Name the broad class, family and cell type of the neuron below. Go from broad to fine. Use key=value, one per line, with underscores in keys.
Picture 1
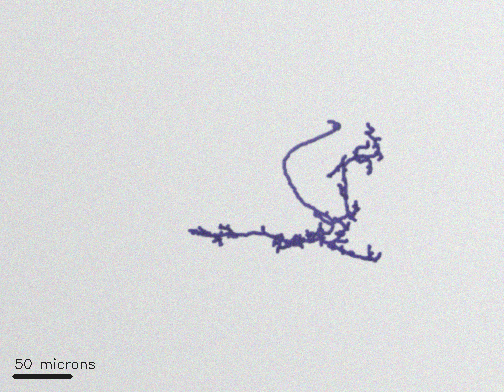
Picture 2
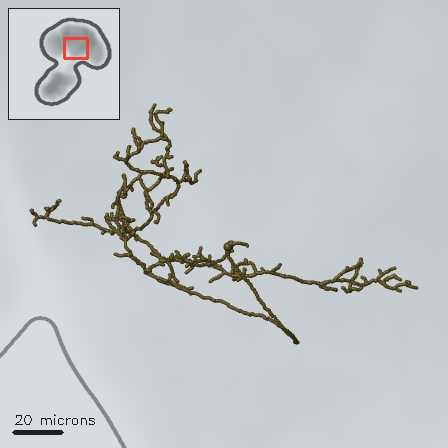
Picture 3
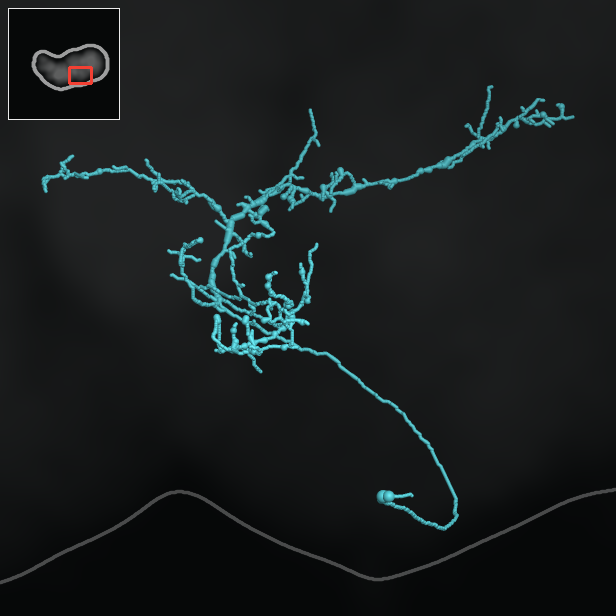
broad_class=central-brain intrinsic neuron
family=hemilineage MD3
cell_type=AMMC019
